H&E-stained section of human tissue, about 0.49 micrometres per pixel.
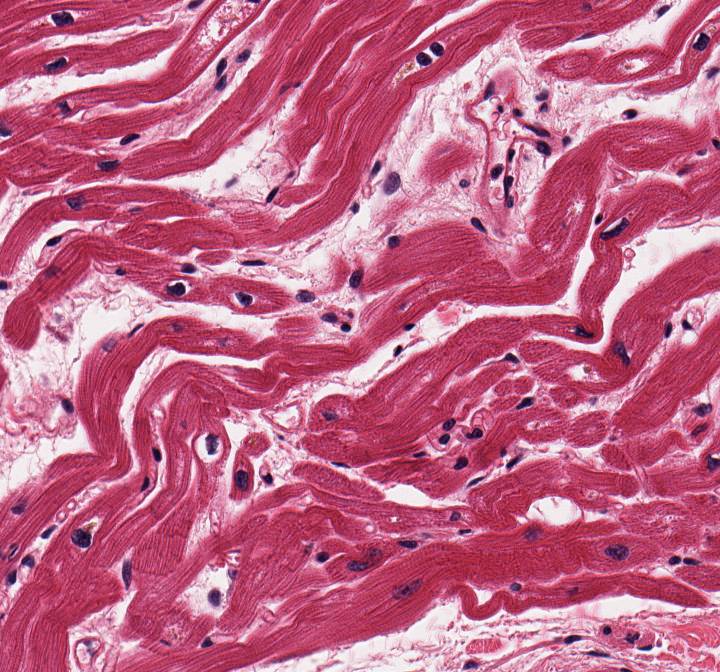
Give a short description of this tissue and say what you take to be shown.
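Branching is seen in many muscle fibres, which join neighbouring fibres. Their nuclei lie centrally, and several are flanked by a pale clear zone in the cytoplasm. Between the fibres lies pale, loose, wispy tissue with scattered small dark elongated nuclei. This is the atrial appendage of the heart.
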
